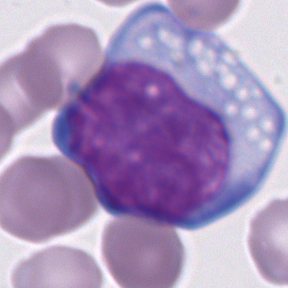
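Myeloblast at the centre of this stained peripheral blood smear. Its nucleus lies toward the lower left, with finely stippled chromatin and no large dark clumps. The pale blue cytoplasm holds many small clear vacuoles in its upper right part.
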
